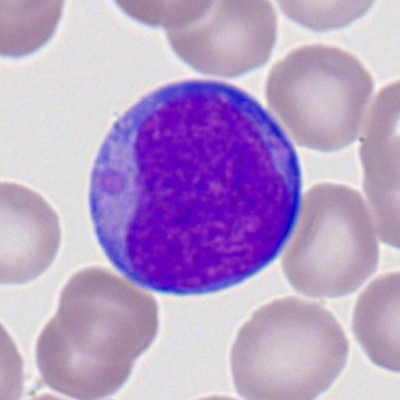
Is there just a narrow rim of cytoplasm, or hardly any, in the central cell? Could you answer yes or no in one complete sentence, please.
Yes, the cytoplasm of this cell is scant.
